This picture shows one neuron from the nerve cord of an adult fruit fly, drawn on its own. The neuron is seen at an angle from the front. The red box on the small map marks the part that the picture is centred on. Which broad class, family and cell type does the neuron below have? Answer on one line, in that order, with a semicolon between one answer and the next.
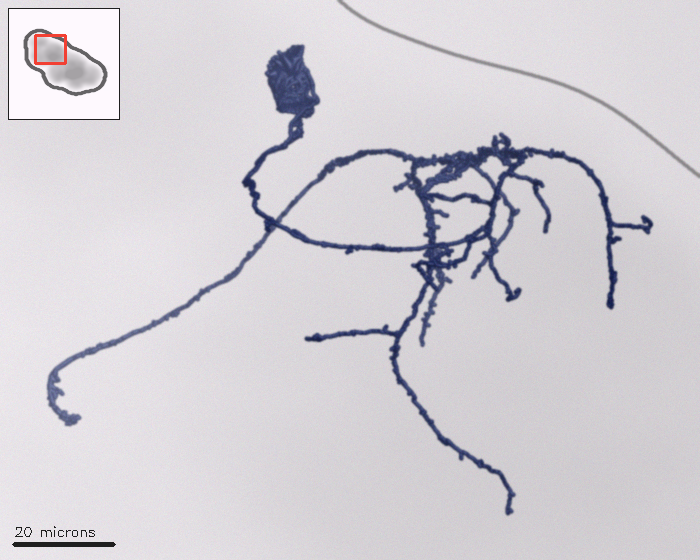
motor neuron of the nerve cord; hemilineage 20B.21B.22B; Sternal posterior rotator MN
